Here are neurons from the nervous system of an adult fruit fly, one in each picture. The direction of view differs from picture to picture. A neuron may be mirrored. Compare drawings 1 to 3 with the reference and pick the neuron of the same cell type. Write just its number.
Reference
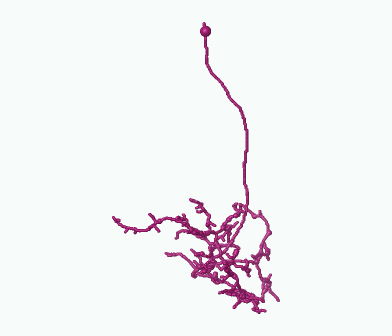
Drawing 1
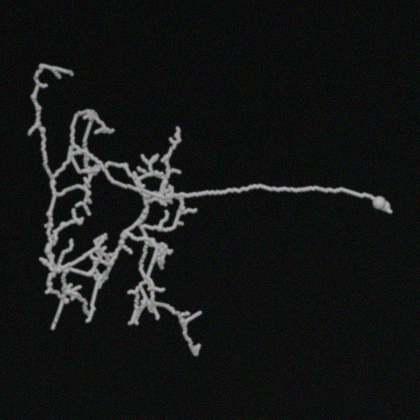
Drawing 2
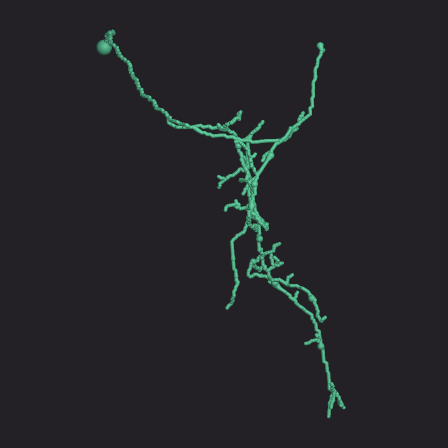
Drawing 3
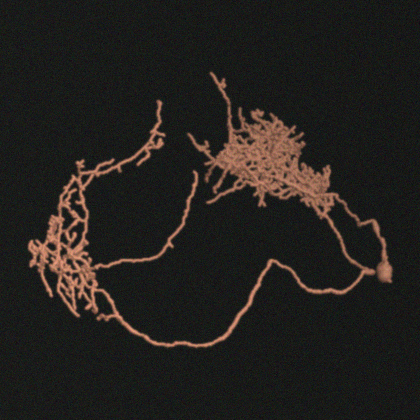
1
